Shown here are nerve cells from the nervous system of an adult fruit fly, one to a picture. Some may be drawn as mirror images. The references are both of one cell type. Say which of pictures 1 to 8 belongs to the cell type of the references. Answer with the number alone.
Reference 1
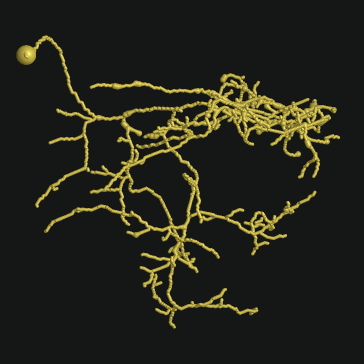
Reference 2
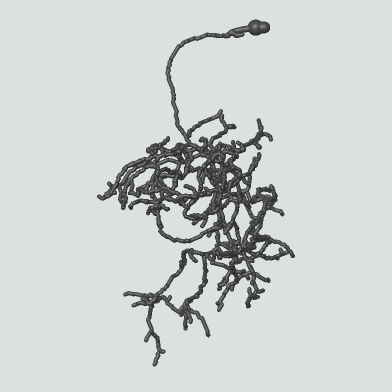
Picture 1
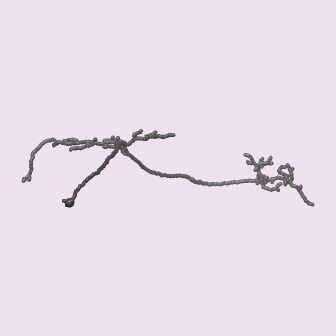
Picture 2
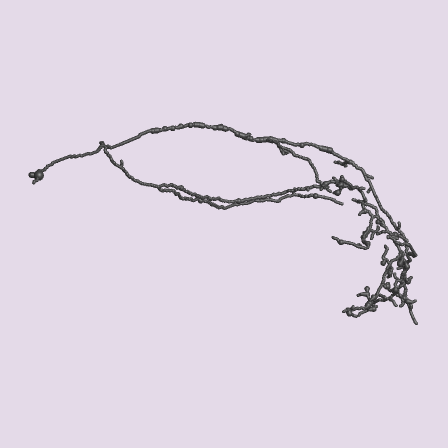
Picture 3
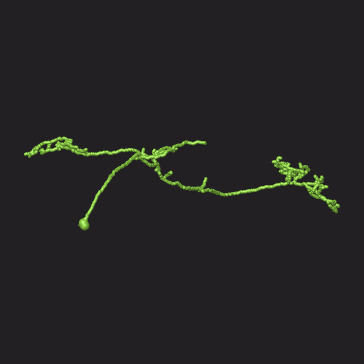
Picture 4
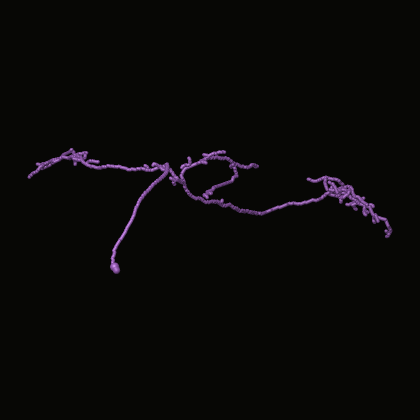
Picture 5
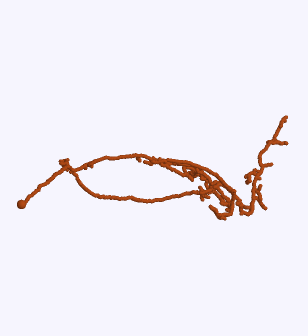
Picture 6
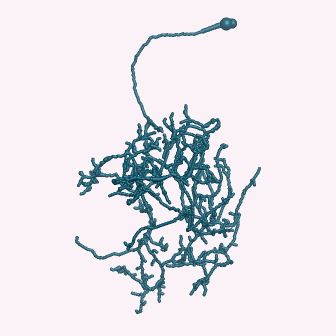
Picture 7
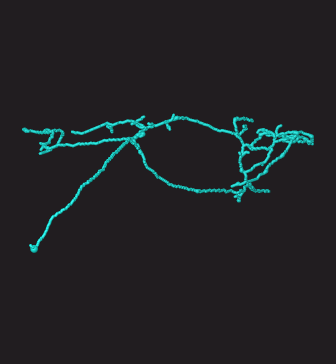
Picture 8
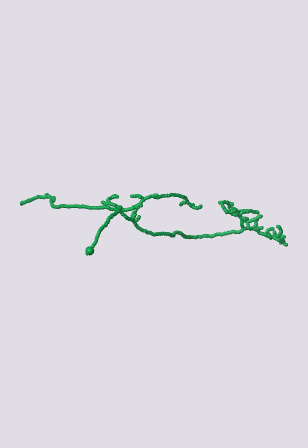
6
